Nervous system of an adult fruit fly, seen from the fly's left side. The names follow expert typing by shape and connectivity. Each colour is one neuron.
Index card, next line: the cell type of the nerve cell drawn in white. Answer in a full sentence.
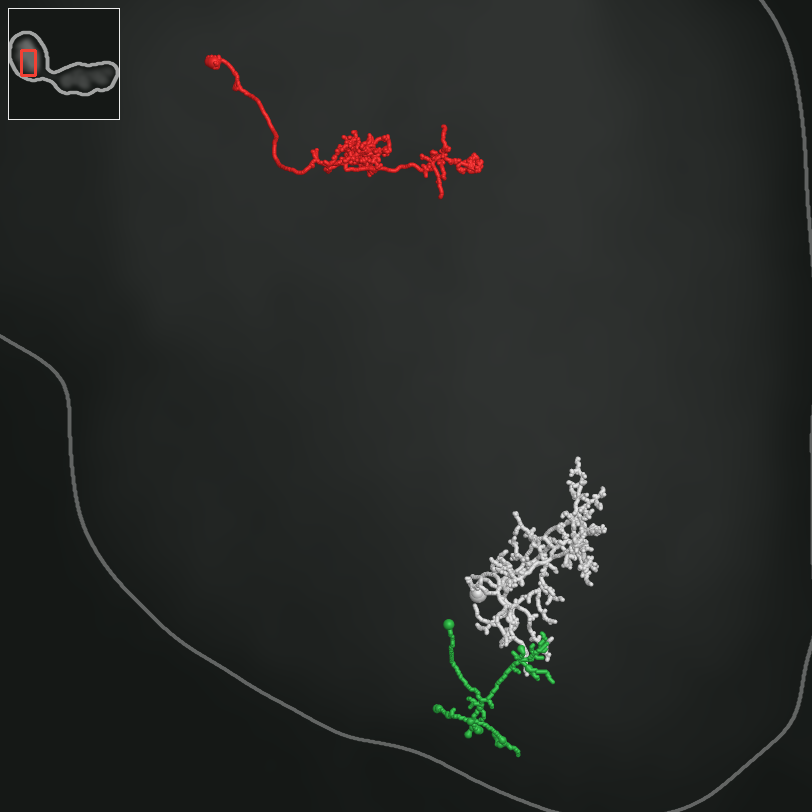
The cell type is Mi14.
